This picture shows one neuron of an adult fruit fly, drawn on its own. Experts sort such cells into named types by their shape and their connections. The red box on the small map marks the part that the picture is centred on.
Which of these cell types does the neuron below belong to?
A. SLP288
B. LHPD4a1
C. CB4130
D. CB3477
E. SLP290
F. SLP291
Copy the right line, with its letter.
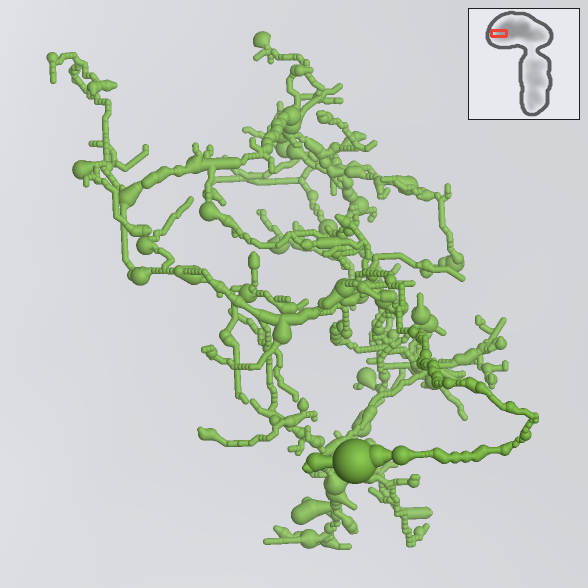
B. LHPD4a1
